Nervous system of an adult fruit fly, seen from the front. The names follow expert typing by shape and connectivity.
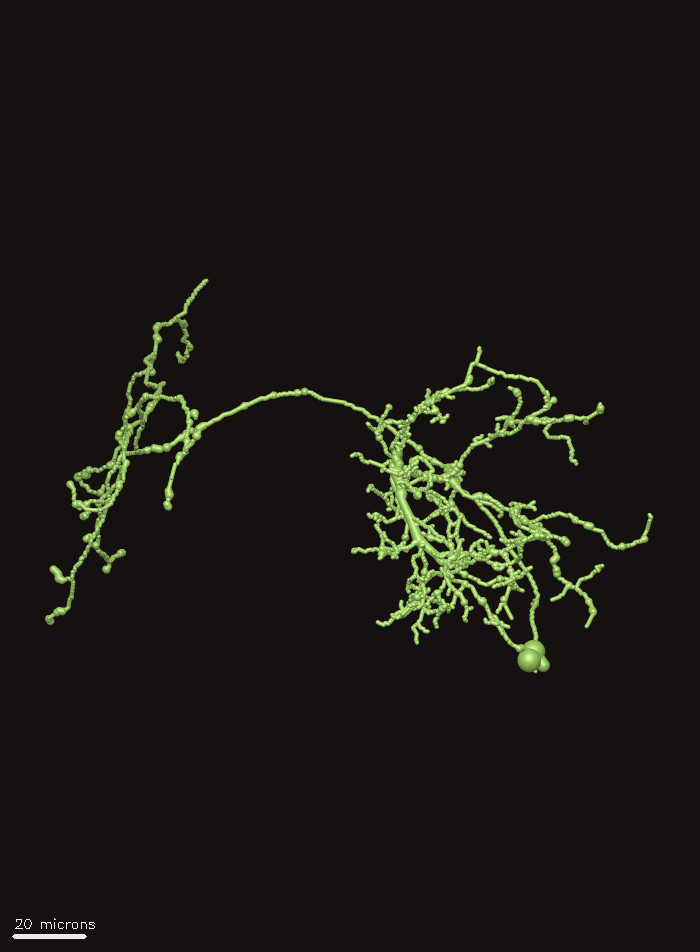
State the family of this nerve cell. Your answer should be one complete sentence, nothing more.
Family hemilineage 08B includes the nerve cell shown here.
